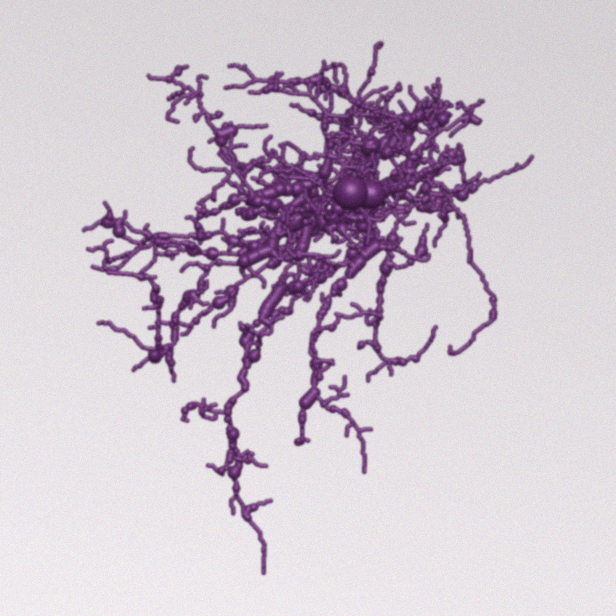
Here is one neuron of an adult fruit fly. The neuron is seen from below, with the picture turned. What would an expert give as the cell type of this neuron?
AVLP601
